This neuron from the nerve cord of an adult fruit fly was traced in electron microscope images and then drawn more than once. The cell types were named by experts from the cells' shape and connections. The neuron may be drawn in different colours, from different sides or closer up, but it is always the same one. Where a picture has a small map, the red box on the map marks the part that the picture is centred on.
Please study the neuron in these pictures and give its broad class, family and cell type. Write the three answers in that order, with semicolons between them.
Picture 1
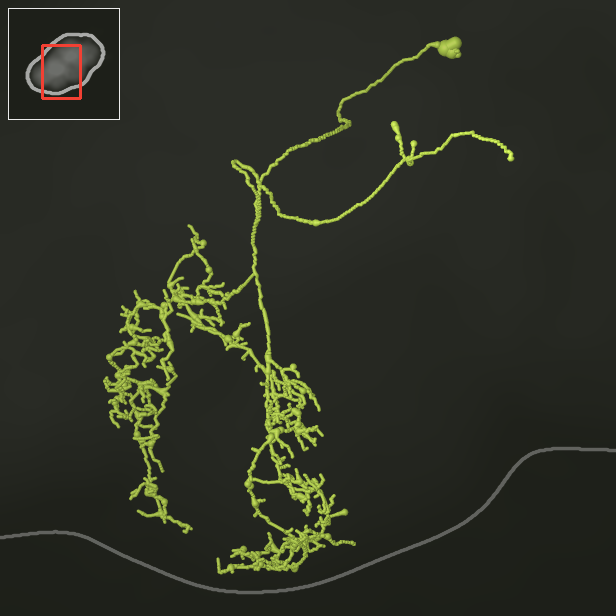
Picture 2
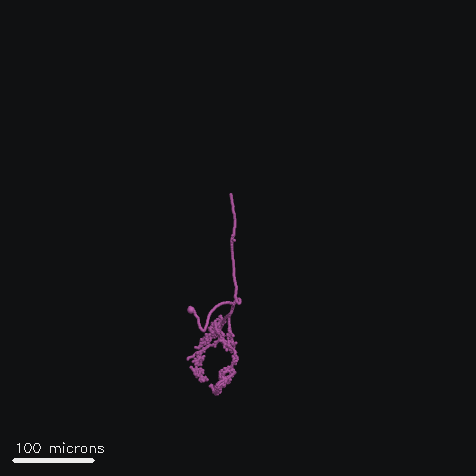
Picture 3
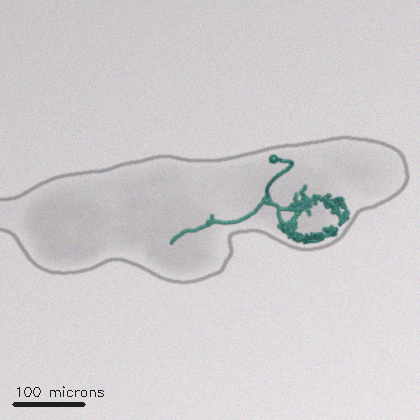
nerve-cord intrinsic neuron; hemilineage 23B; IN23B049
